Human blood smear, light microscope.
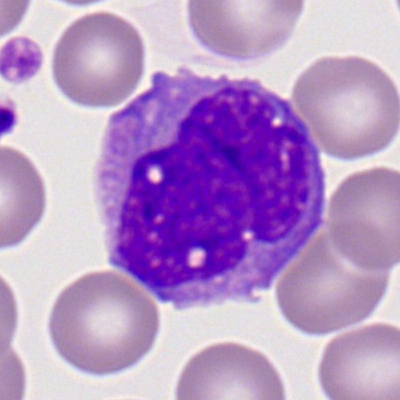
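Monocyte, the central cell in this stained human blood smear. Taking each feature in turn, the outline is roughly round, and the border is slightly irregular, with small bumps along the top edge. In the nucleus, a crease or fold runs down from the top edge. Last, the cytoplasm is pale lilac-grey, with a wider rim on the left than on the right.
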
